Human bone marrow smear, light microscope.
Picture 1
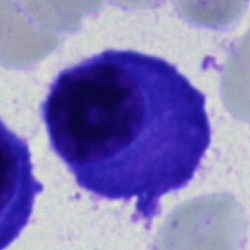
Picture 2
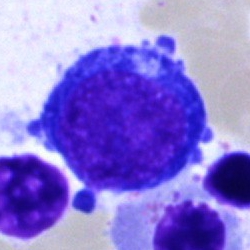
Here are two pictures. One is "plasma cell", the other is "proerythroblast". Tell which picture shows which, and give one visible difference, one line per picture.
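The cell in picture 1 is a plasma cell. The cytoplasm is plentiful and stains deep blue.
The cell in picture 2 is a proerythroblast. The cytoplasm forms a narrow rim of deep blue around the nucleus.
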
